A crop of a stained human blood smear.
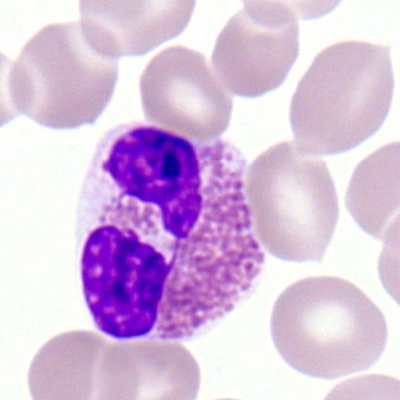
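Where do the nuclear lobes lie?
The two lobes lie one above the other on the left side of the cell.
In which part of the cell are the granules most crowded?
They are most crowded in the right part.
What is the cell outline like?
It is a smooth, rounded oval without surface projections.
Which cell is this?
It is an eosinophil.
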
